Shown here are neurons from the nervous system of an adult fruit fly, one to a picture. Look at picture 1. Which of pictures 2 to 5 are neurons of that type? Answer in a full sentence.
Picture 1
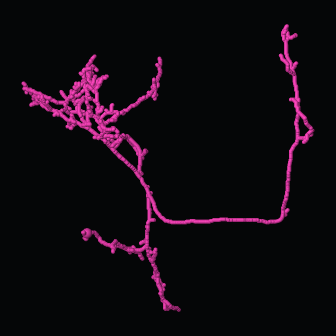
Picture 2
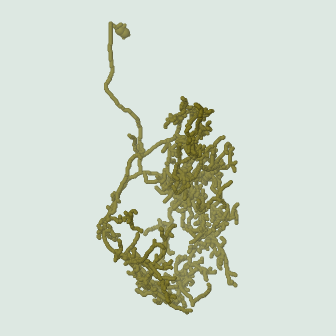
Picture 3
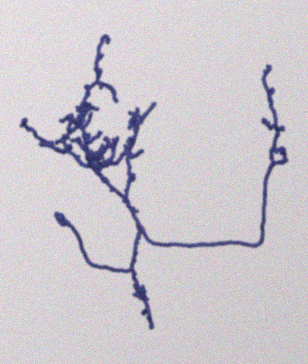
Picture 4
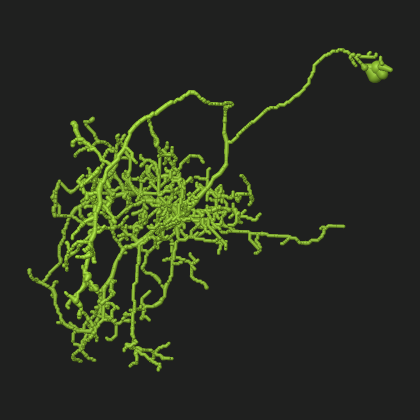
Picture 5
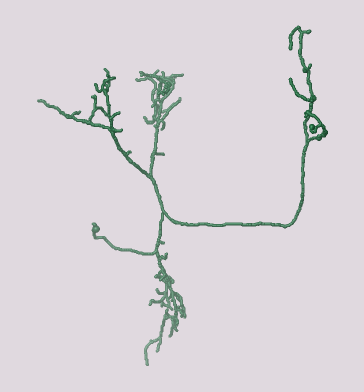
Picture 3 and picture 5 are of the same cell type.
